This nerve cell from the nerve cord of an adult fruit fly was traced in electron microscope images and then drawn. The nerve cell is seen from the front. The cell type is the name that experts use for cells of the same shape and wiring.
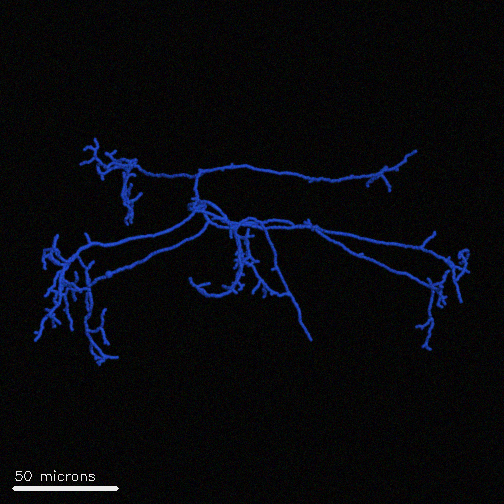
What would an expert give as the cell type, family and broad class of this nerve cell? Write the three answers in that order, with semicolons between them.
IN06B028; hemilineage 06B; nerve-cord intrinsic neuron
